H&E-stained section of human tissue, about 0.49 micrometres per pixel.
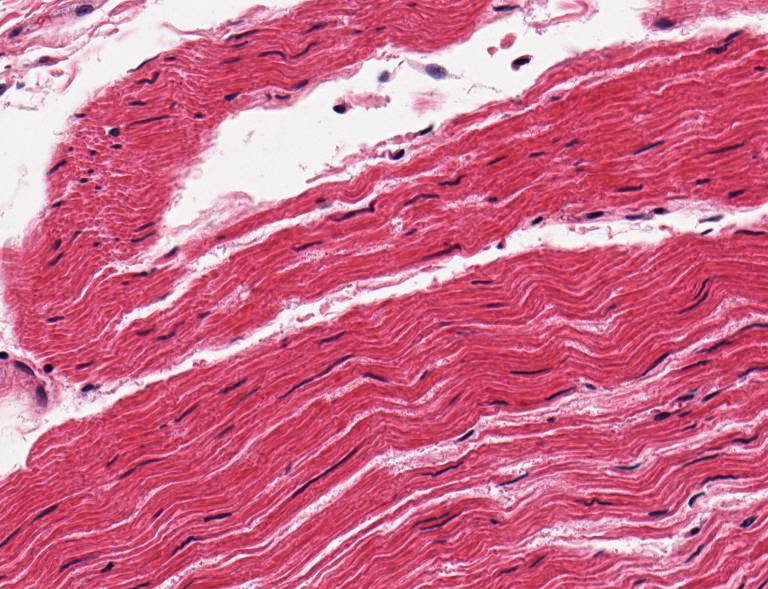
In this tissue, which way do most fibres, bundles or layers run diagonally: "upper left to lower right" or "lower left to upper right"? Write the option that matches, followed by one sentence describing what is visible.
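Lower left to upper right. The tissue forms long parallel bundles that run diagonally from lower left to upper right across the field.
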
